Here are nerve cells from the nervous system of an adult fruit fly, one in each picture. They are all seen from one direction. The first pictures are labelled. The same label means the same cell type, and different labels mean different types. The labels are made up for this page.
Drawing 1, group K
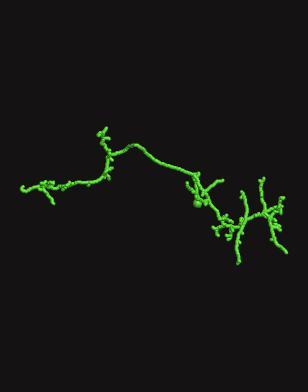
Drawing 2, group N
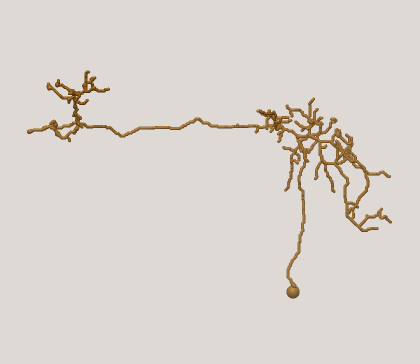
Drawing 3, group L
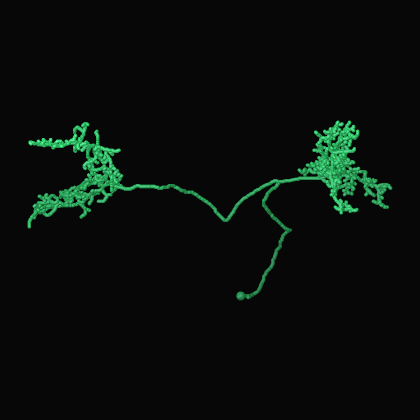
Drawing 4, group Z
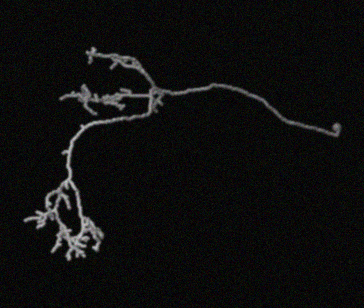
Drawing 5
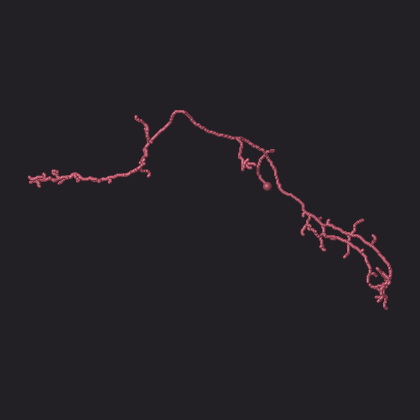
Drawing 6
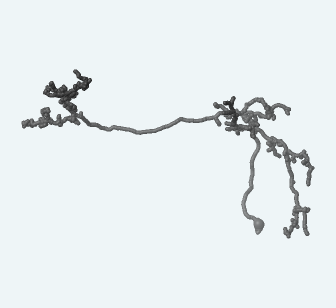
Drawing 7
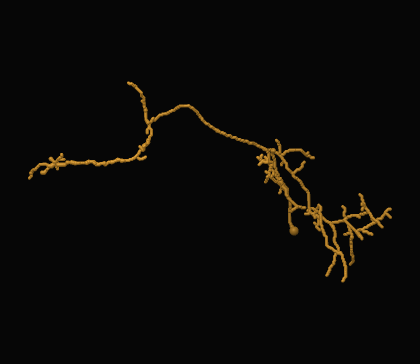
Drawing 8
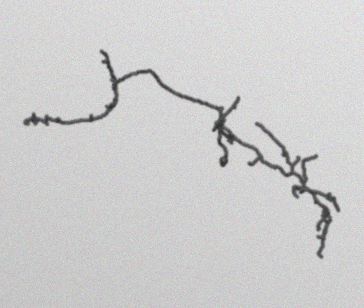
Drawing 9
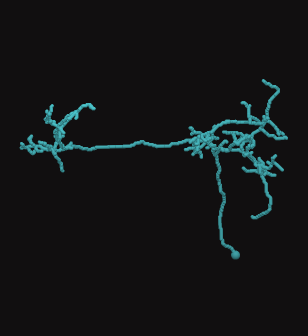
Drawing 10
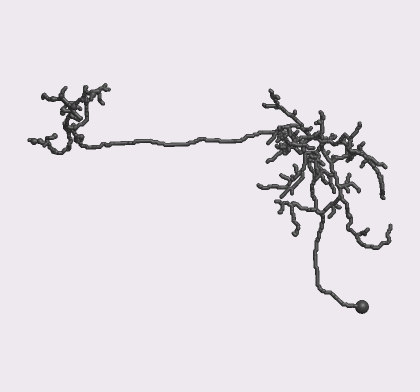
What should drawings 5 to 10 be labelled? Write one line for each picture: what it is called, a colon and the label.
5: group K
6: group N
7: group K
8: group K
9: group N
10: group N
